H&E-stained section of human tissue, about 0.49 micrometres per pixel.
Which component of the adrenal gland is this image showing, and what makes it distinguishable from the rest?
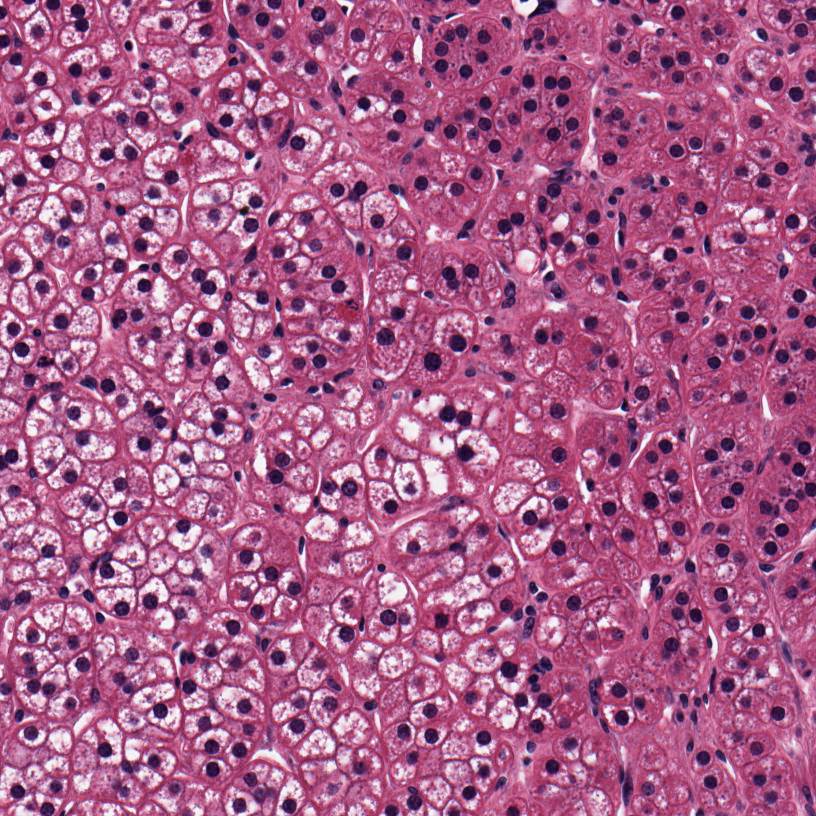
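What is shown is zona fasciculata. Cells on the left and in the lower half have pale, finely vacuolated, foamy cytoplasm.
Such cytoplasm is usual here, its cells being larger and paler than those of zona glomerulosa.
Toward the upper right the cytoplasm is denser pink with few vacuoles. Cells lie in rounded nests and short cords between thin septa and thin-walled capillaries.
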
